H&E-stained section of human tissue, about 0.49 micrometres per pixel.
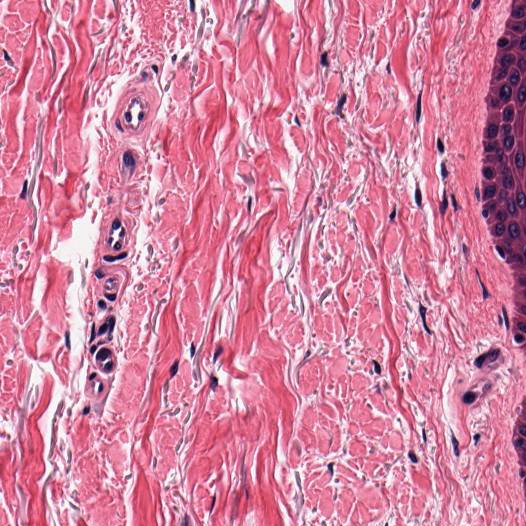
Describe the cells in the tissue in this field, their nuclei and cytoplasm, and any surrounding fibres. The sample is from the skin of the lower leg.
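Taking stroma, epithelium and cells in turn: dense stroma of closely packed pink collagen bundles fills most of the field, running mainly from top to bottom in wavy strands. A narrow strip of epithelium with crowded dark purple nuclei runs along the upper right edge. Between the bundles lie sparse, slender, spindle-shaped dark nuclei.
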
